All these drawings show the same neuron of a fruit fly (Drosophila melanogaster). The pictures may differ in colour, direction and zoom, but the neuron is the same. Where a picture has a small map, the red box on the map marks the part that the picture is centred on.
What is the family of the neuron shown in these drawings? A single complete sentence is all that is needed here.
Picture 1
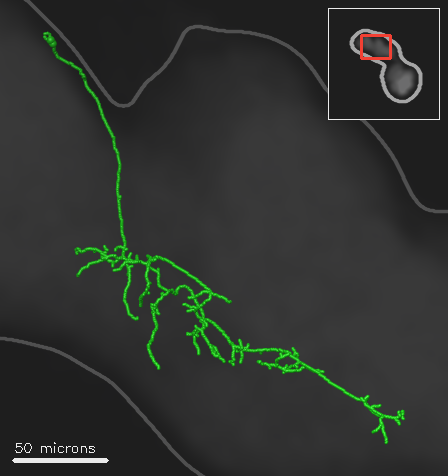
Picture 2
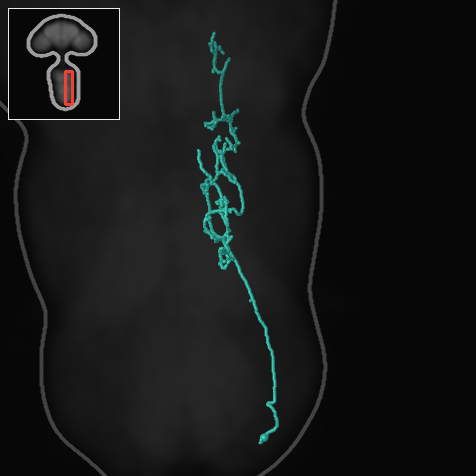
The neuron is a member of the hemilineage 16B family.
